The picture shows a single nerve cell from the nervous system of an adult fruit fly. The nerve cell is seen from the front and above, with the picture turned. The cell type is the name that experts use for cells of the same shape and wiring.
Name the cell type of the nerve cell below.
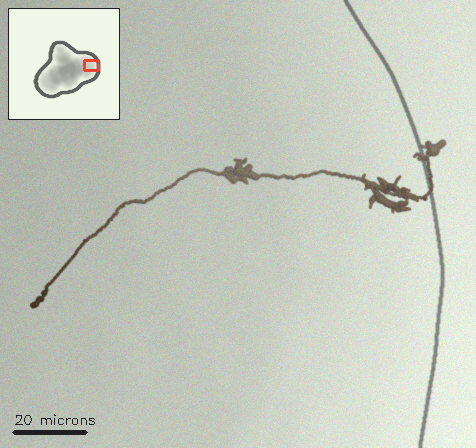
Tm1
